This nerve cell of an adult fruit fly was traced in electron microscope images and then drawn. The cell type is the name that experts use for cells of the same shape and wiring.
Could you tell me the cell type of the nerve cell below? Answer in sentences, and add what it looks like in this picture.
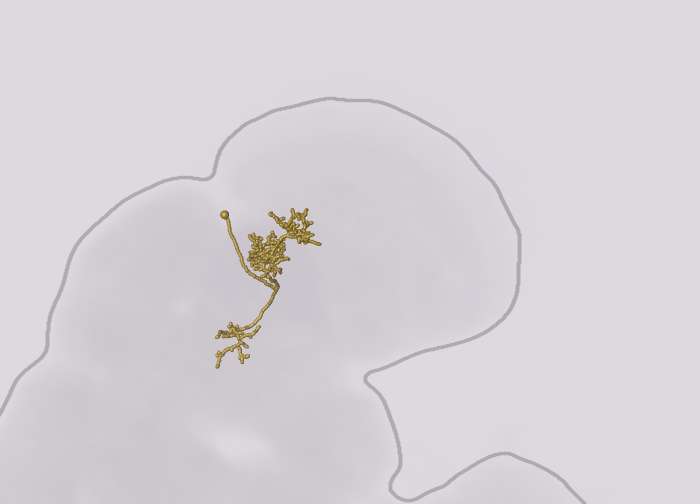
Its cell type is LPLC4. This is a visual projection neuron. In this view it is taller than it is wide.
